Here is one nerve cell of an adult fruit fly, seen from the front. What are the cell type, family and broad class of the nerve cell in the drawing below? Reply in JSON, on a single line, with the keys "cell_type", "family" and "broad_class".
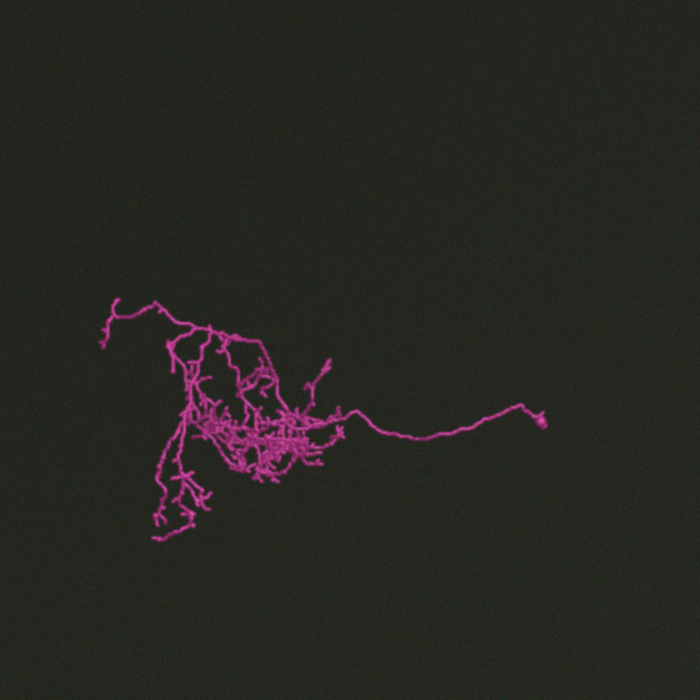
{"cell_type": "IN09B038", "family": "hemilineage 09B", "broad_class": "nerve-cord intrinsic neuron"}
